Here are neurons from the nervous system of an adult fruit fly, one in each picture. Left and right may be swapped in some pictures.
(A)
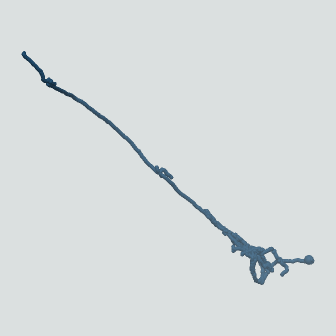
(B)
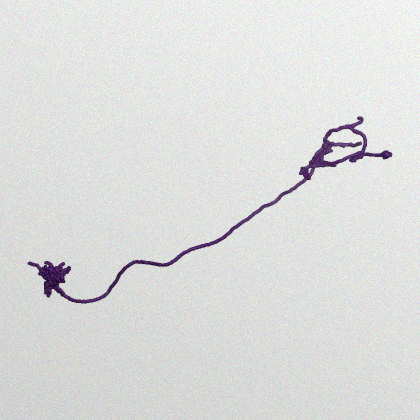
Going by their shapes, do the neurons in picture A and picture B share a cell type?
no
